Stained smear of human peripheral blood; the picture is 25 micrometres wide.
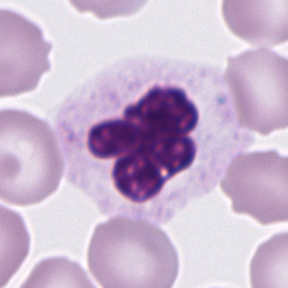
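Segmented neutrophil, the nucleated cell at the centre of this stained blood smear. Look first at the nucleus: no distinct nucleoli show inside it. Around it, a broad rim of cytoplasm runs on every side, and fine pinkish-purple granules are scattered all through that cytoplasm. Notice too the outline, roughly round, with an edge that is slightly irregular.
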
